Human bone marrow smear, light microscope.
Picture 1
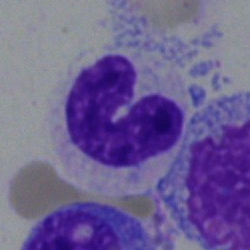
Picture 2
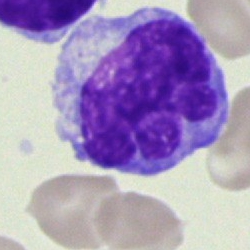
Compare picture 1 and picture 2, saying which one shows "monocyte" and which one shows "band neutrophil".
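Picture 1: band neutrophil. Picture 2: monocyte. Picture 1 chromatin dark purple and condensed, with a few small paler patches; no nucleolus visible.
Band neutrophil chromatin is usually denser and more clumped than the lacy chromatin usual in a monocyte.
Picture 2 cytoplasm pale greyish blue, widest on the left of the cell.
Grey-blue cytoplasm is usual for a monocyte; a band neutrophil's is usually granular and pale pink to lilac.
Outlines: picture 1 roughly round and smooth; picture 2 roughly round, edge slightly uneven. Neighbours: clusters of small blue-purple fragments just above and right of the cell in picture 1; red cells close beside the cell in picture 2, on its right and below it.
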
